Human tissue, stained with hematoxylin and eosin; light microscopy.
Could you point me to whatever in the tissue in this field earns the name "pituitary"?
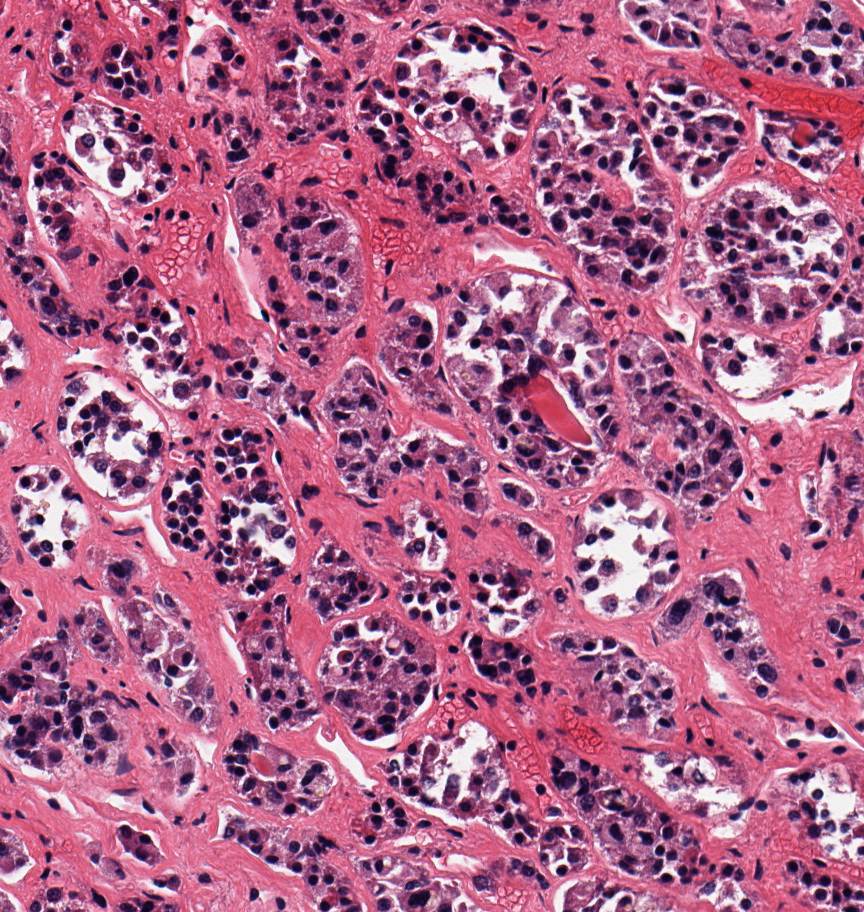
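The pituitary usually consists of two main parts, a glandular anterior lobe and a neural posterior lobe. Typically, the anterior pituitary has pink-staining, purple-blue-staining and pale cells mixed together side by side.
In this field the cells form rounded to oval nests, and their granular purplish cytoplasm agrees with the purple-blue-staining cells of the anterior pituitary.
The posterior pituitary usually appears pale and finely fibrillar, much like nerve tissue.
This field differs from that, being filled throughout with cell nests whose nuclei are round and dark-staining. Bands of pink fibrous stroma with scattered elongated spindle nuclei separate the nests, and no fat cells are seen anywhere.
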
